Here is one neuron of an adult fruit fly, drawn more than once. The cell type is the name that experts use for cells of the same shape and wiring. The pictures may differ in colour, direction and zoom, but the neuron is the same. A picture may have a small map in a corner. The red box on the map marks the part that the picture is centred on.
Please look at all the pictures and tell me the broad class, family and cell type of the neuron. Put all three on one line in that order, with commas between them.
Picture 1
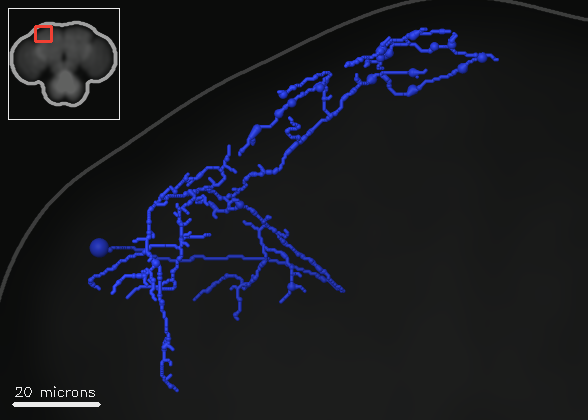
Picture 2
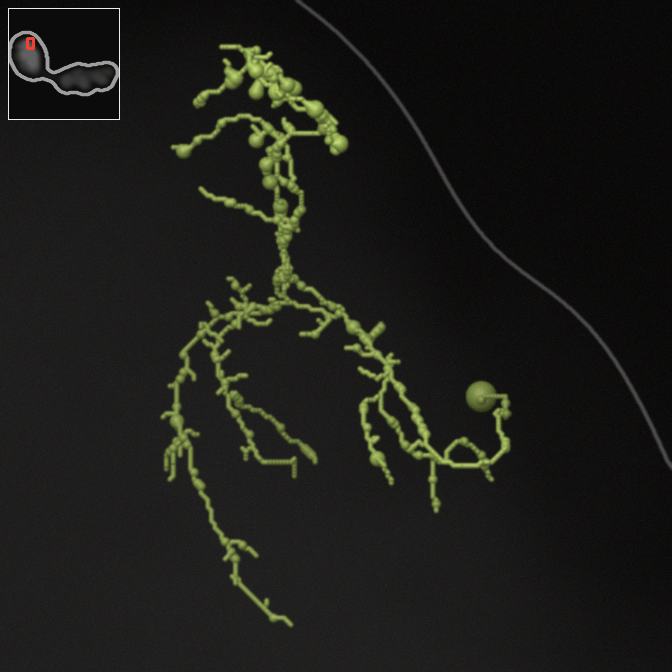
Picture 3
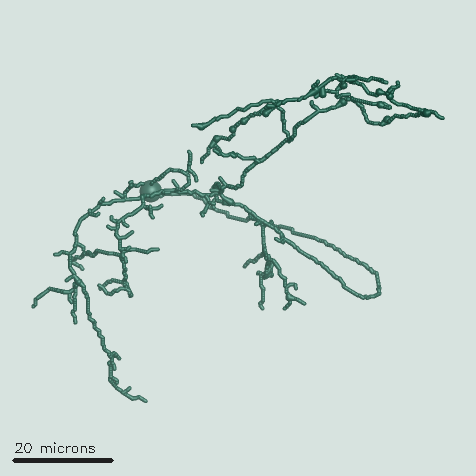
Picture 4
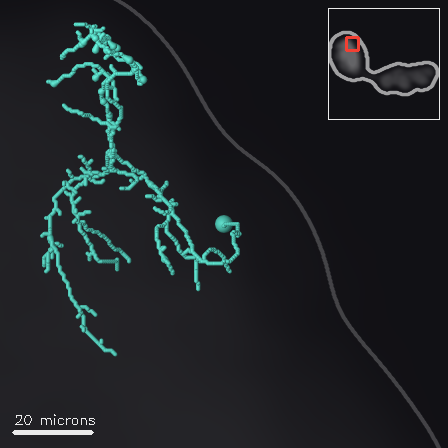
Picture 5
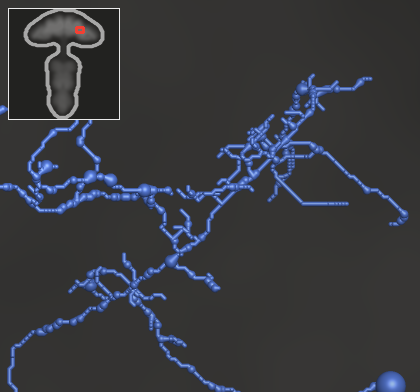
central-brain intrinsic neuron, hemilineage LHp2, CB1752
